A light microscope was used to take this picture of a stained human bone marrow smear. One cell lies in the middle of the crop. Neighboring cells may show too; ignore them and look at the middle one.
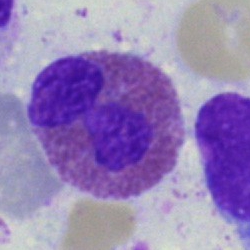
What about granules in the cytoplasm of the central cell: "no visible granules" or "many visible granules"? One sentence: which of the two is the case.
A large number of visible granules lies in the cytoplasm of this cell.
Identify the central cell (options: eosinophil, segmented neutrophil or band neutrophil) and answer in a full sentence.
Among the cells in view, the one in the middle is an eosinophil.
